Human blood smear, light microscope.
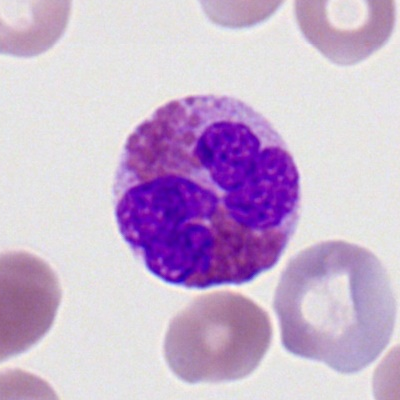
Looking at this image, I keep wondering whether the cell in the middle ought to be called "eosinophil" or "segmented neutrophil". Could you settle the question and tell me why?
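This is an eosinophil, not a segmented neutrophil. The granules decide it: they are coarse and orange-pink and fill the cytoplasm.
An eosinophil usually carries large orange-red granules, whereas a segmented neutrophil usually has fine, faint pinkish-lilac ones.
The granules lie mainly around the nucleus and leave its lobes visible. The chromatin is dark purple and coarsely clumped, and no nucleoli are seen.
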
